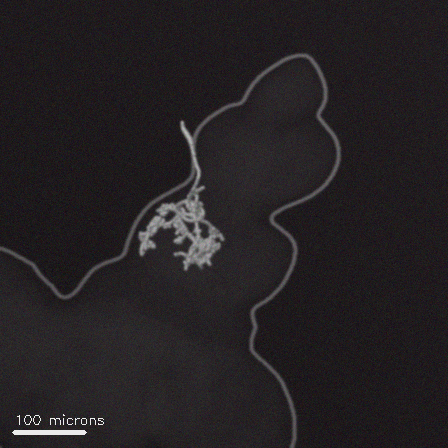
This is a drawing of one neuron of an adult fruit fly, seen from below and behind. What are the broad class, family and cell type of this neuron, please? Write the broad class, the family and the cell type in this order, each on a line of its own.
motor neuron of the nerve cord
hemilineage 03B
iii1 MN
